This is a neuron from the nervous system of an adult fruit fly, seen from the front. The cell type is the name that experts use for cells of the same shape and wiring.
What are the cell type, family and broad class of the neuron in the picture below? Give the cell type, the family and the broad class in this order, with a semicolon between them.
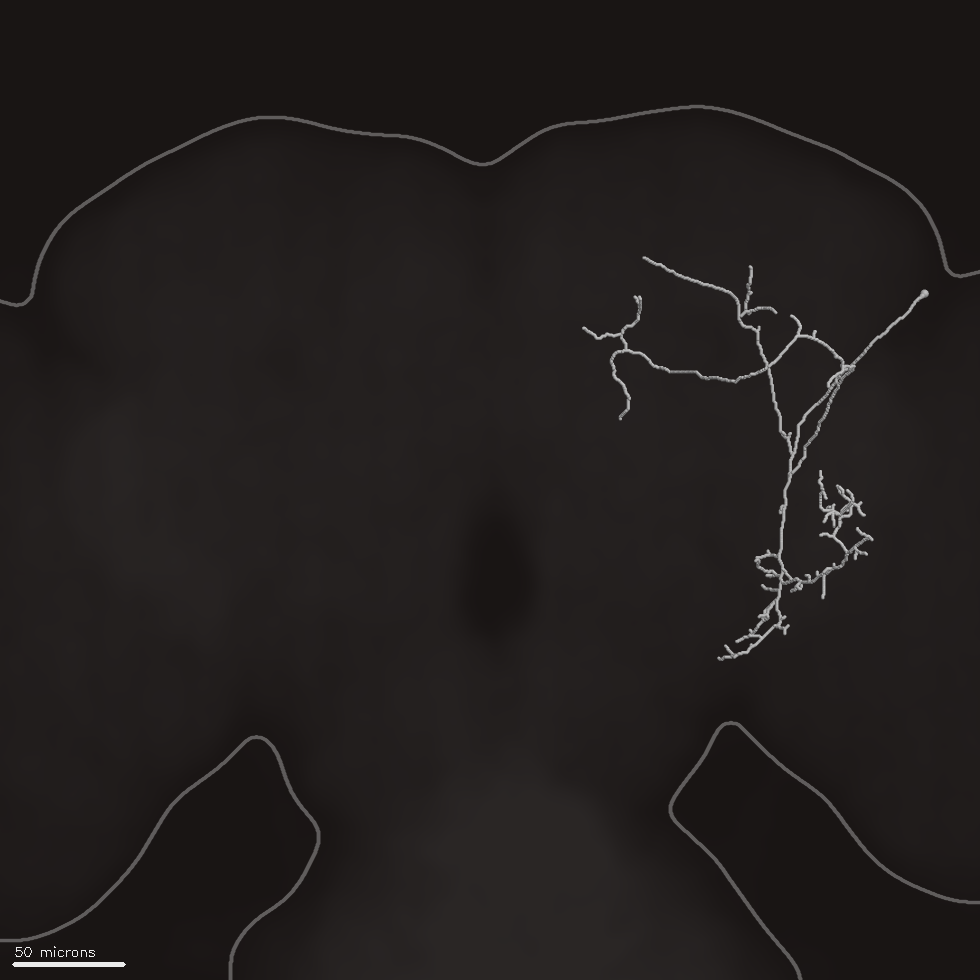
CL253; hemilineage VPNp&v1_posterior; central-brain intrinsic neuron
